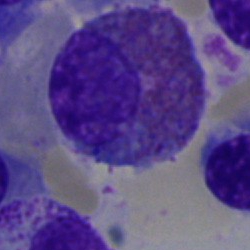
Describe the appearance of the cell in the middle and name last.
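The cell has a round outline. Its nuclear chromatin stains a dense dark purple. The cytoplasm forms a broad zone on the right side of the nucleus, and no vacuoles are seen in it. The cell is an eosinophil.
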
